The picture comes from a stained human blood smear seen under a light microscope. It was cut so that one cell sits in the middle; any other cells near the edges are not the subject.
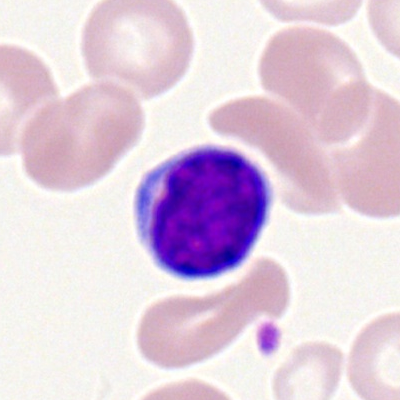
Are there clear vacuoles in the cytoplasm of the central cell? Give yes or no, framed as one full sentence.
No, clear vacuoles are not present; its cytoplasm shows no vacuoles.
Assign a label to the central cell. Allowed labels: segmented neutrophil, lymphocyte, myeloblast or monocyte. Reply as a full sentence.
The cell in the middle of this crop is a lymphocyte.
